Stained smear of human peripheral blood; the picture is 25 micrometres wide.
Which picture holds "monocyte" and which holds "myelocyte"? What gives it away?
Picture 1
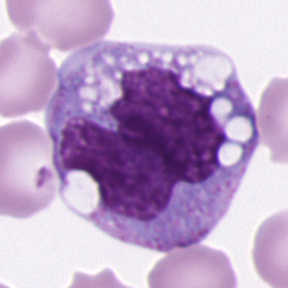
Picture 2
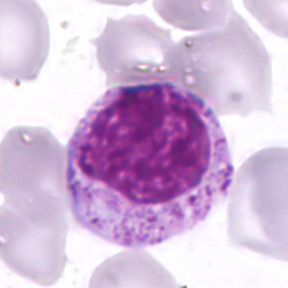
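Picture 1 is the monocyte; picture 2 is the myelocyte. Nucleus: large, irregular and indented in picture 1, lying across the centre of the cell; about 11 micrometres across in picture 2.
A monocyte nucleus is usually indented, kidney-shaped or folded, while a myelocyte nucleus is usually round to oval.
Cytoplasm: pale greyish-blue in picture 1; pale lilac between the granules in picture 2.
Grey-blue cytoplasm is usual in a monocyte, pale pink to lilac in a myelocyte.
Vacuoles: picture 1 has many clear, round vacuoles of varied sizes, most crowded along the top edge of the cell.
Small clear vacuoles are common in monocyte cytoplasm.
Granules: fine, faint, dust-like and pinkish-purple in picture 1; many, dark purple and scattered through the cytoplasm in picture 2. In picture 2 a red cell touches the cell along its upper edge.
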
